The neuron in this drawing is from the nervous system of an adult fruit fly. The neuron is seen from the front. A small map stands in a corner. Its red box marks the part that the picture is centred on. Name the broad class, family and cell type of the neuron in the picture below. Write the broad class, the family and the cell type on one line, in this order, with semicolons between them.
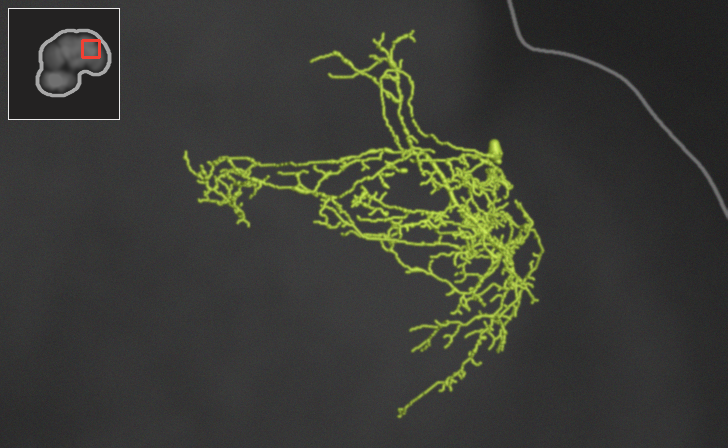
central-brain intrinsic neuron; hemilineage SLPa&l1_anterior; AVLP214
